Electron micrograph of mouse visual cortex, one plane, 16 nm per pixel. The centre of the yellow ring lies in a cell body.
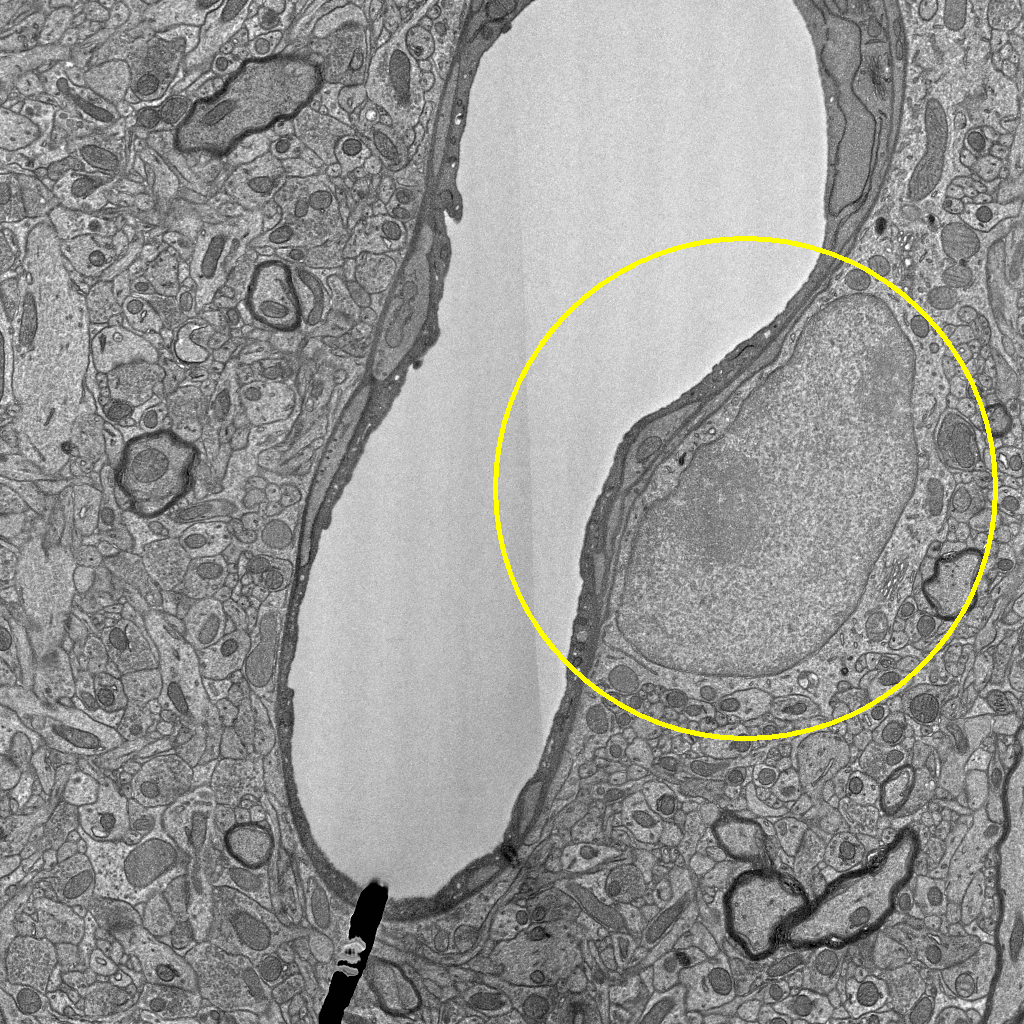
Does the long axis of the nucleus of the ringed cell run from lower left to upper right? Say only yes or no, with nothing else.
Yes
